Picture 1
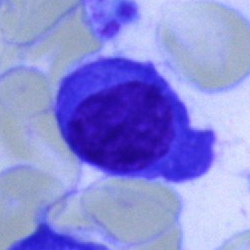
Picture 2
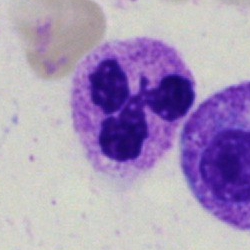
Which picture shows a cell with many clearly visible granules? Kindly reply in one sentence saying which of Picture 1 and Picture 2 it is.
There are many visible granules in the cytoplasm of the cell in Picture 2.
